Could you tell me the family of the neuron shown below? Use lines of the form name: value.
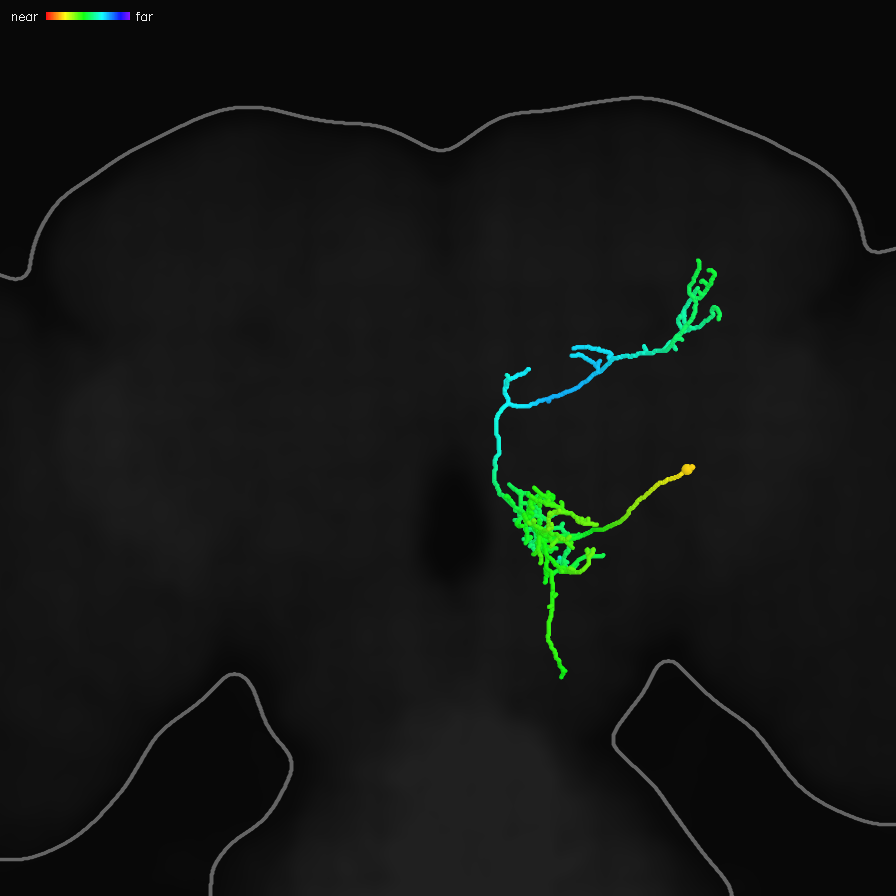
family: hemilineage VESa2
